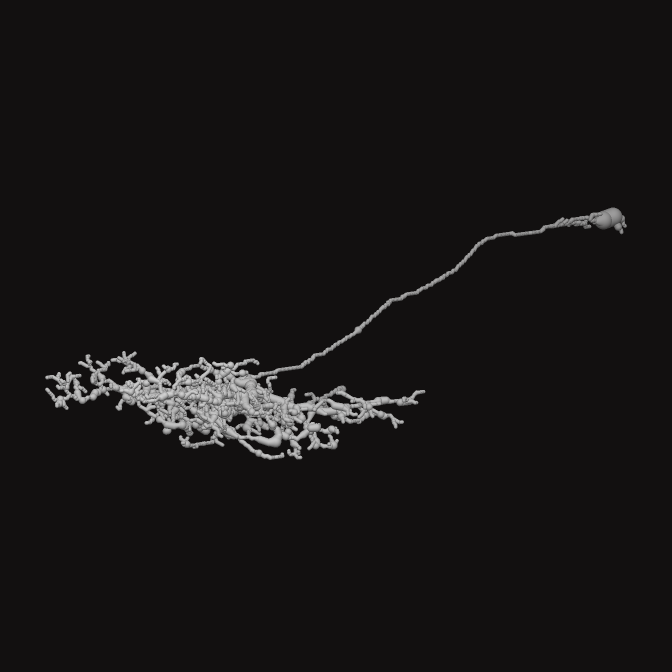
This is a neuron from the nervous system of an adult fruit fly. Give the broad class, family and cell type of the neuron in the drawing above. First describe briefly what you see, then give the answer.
Dozens of branch ends can be seen. As drawn here it is wider than it is tall. It is a nerve-cord intrinsic neuron. The family is hemilineage 00A. Its cell type is IN00A020.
